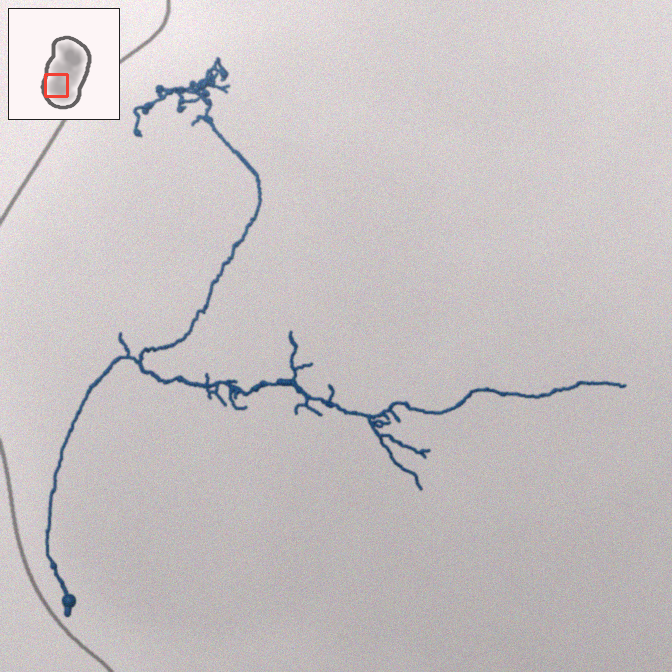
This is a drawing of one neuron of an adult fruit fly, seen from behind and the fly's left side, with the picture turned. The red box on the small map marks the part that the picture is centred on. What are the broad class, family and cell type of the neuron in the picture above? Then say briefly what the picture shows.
It is a central-brain intrinsic neuron. Its family is hemilineage SLPpl1. Its cell type is SMP228. Its cell body lies at the lower left of the picture. Dozens of branch ends can be seen.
